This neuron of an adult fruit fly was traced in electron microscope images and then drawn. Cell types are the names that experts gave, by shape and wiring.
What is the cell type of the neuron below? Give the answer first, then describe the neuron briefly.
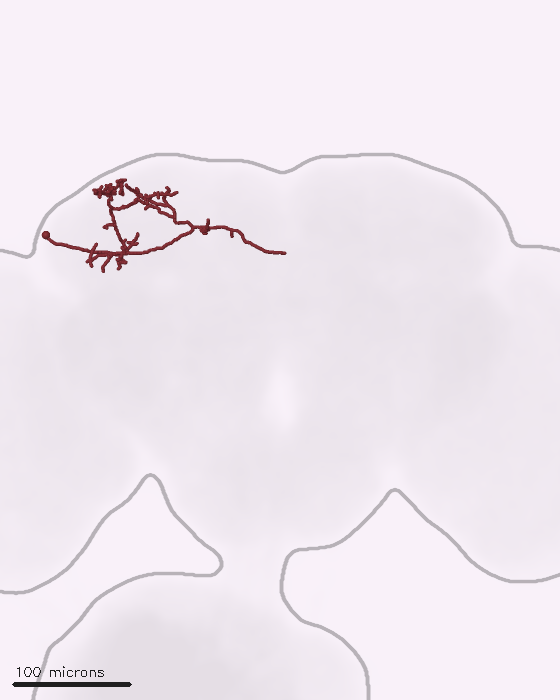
Its cell type is CB2555. Its broad class is central-brain intrinsic neuron. By the scale bar it is about 200 microns wide in this view. In this view it is more than twice as wide as it is tall.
